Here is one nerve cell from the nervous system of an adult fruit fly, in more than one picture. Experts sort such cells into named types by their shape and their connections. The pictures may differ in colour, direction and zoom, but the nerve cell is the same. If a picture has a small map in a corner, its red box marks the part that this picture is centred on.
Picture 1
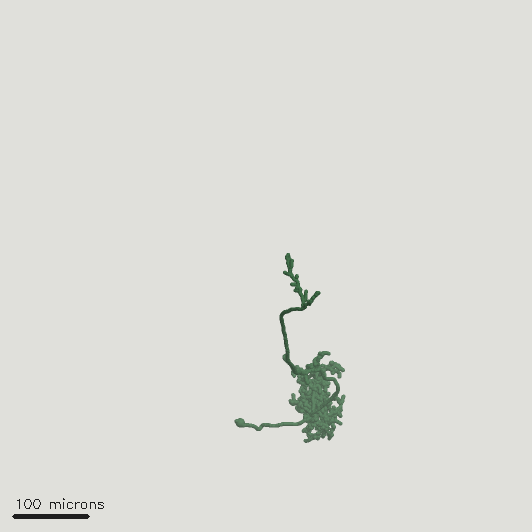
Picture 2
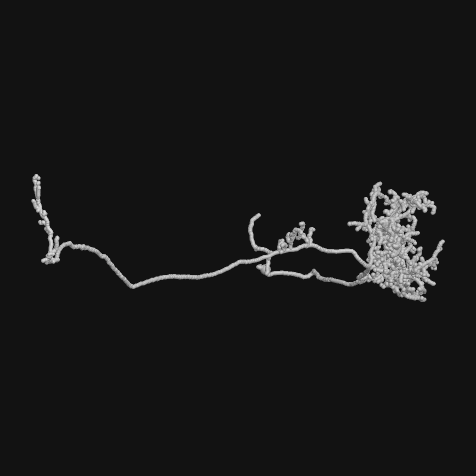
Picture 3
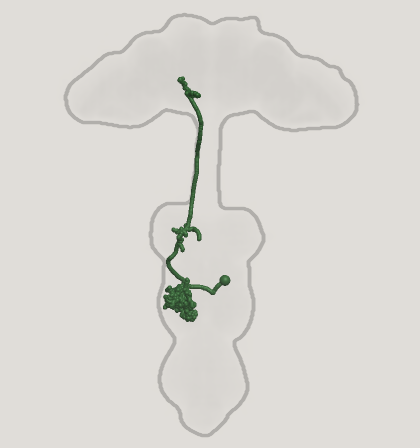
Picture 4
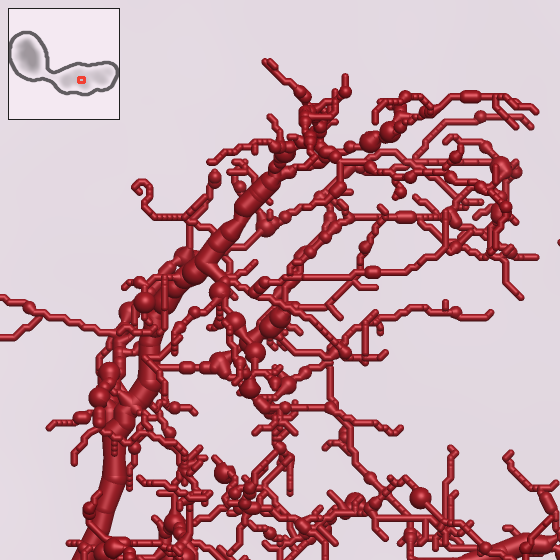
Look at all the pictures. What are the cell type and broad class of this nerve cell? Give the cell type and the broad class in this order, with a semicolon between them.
ANXXX049; ascending neuron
